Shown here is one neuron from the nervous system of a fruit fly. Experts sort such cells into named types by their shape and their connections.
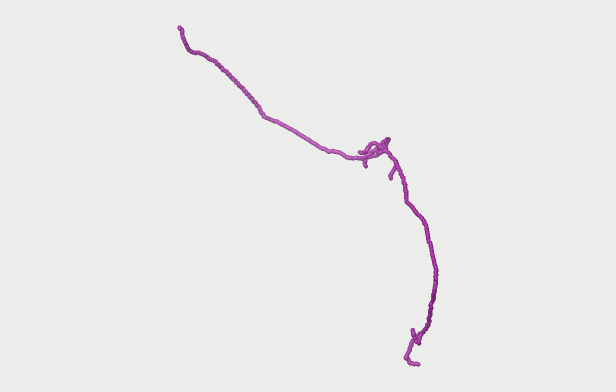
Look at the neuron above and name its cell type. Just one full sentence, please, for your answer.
A cell of type ORN_VM6m is what this neuron is.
